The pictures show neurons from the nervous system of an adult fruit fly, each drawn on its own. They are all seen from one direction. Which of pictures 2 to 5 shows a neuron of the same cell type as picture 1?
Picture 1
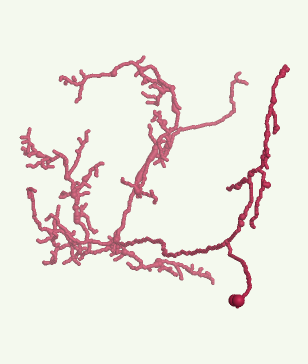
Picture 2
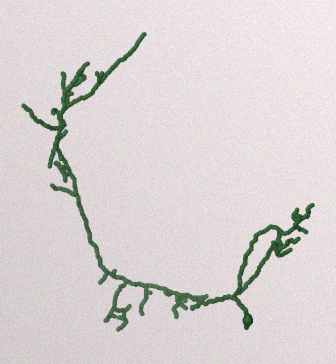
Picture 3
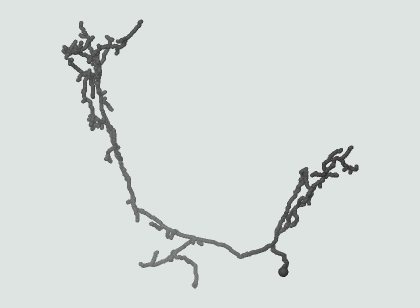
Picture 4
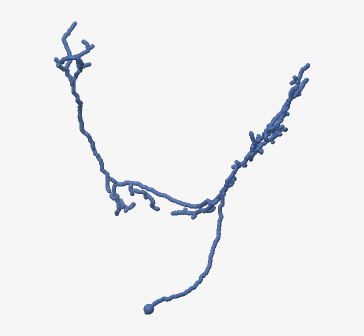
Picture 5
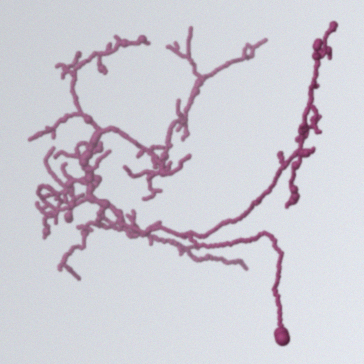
Picture 5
